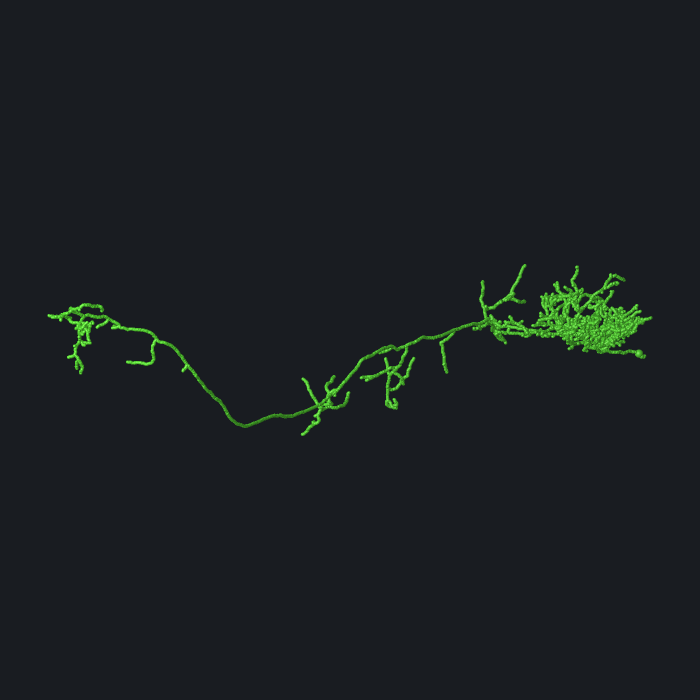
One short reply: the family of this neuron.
hemilineage 08B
